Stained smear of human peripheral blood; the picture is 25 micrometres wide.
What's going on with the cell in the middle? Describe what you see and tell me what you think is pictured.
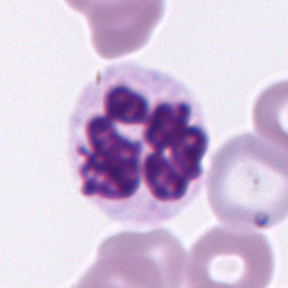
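Smooth and round to slightly oval, the outline encloses a nucleus split into several separate lobes, in which no nucleoli are visible. The cytoplasm holds fine, faint granules. Answer: segmented neutrophil.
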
